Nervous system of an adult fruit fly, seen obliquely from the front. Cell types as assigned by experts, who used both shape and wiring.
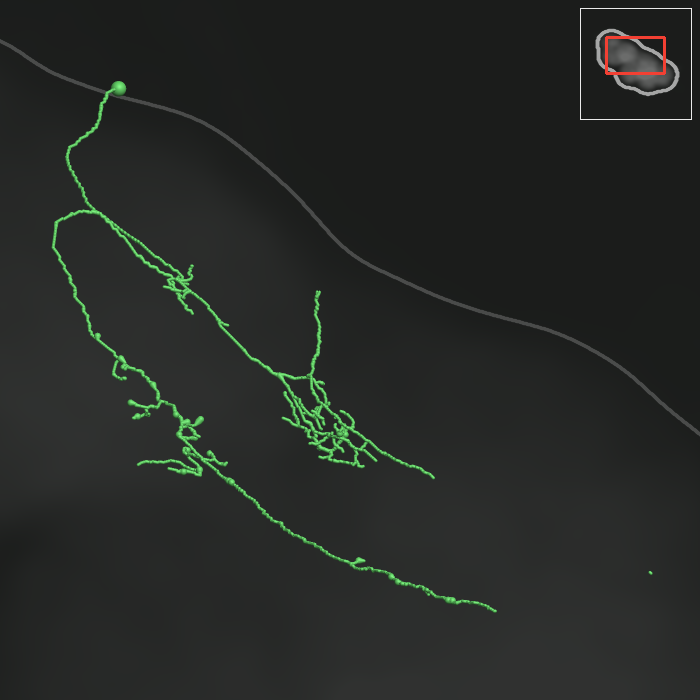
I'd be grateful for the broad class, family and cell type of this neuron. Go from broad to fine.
nerve-cord intrinsic neuron; hemilineage 06A; IN06A091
